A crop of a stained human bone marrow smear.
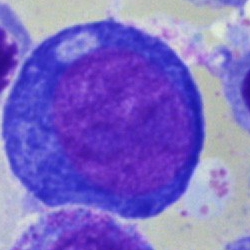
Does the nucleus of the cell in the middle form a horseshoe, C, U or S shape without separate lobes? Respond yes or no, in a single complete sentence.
No, the nucleus takes the form of a single compact round or oval mass.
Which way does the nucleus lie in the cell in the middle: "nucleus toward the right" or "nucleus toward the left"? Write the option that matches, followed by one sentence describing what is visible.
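Nucleus toward the right. The nucleus lies off-centre, toward the right side of the cell.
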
